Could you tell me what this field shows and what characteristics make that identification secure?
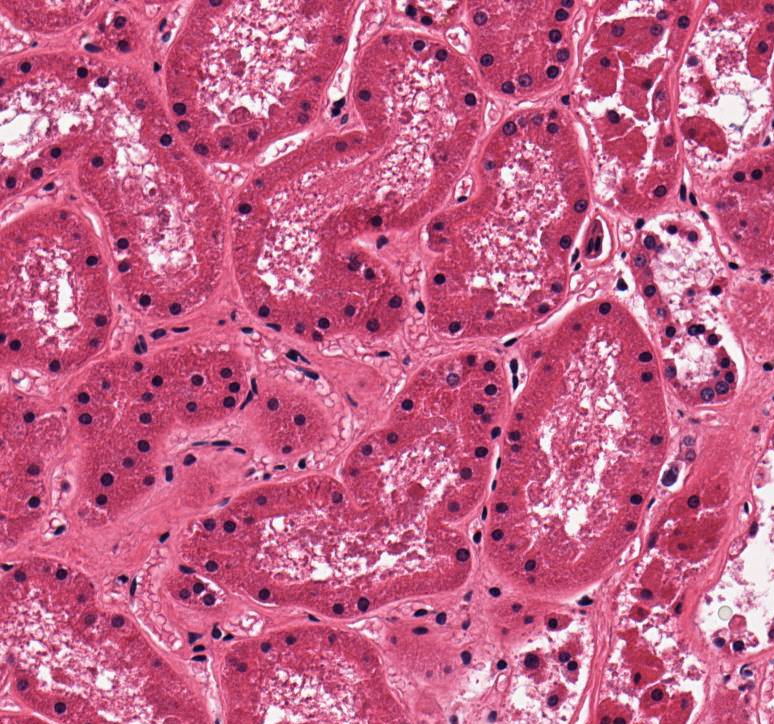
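Cortical labyrinth of the kidney is shown. Tubules are cut in round, oval and elongated profiles.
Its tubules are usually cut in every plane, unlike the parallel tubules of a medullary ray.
Each lining is a single layer of tall cuboidal cells with finely granular, deeply eosinophilic cytoplasm and indistinct borders.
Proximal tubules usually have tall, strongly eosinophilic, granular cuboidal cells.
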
